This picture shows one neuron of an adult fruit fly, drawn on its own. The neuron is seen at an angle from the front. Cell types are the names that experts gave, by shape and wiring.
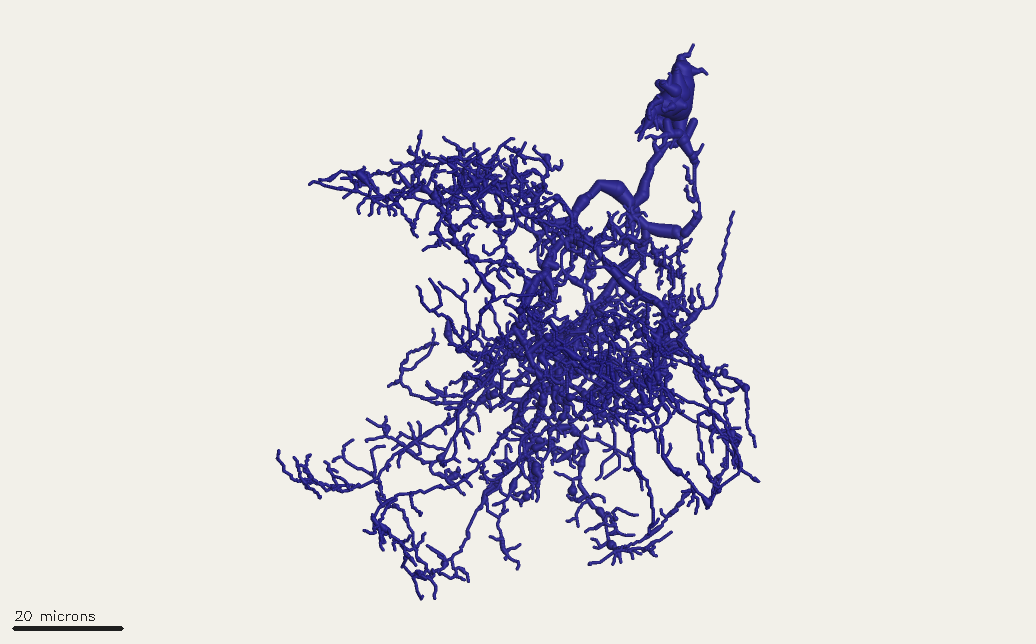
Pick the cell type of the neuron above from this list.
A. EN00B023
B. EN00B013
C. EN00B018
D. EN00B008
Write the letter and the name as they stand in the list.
C. EN00B018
